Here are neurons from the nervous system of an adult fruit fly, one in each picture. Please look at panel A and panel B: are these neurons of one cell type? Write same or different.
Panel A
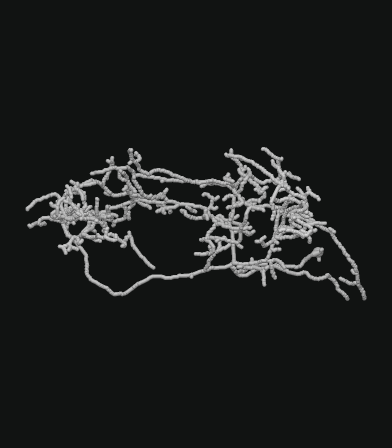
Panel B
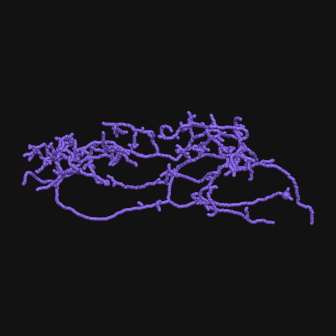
same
